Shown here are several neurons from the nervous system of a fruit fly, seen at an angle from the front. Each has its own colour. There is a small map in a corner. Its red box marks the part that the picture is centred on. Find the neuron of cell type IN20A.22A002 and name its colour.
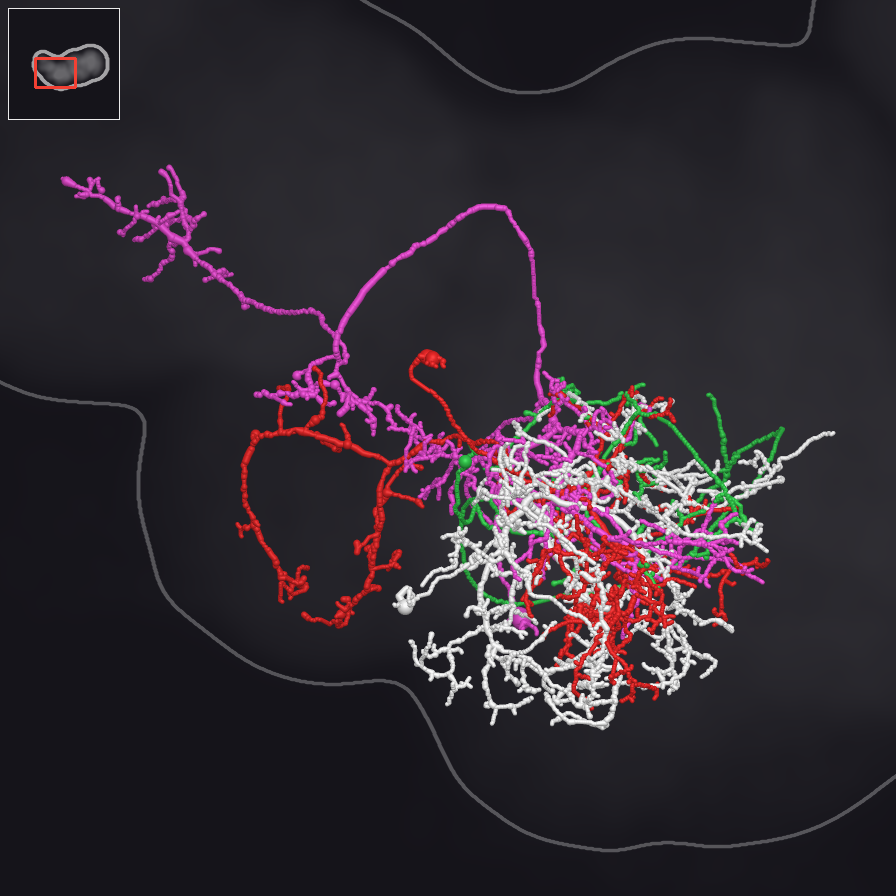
white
